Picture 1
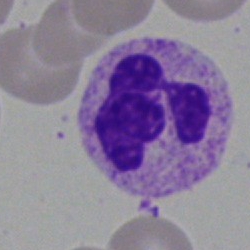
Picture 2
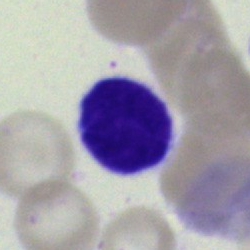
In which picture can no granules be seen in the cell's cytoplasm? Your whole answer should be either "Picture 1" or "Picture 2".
Picture 2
